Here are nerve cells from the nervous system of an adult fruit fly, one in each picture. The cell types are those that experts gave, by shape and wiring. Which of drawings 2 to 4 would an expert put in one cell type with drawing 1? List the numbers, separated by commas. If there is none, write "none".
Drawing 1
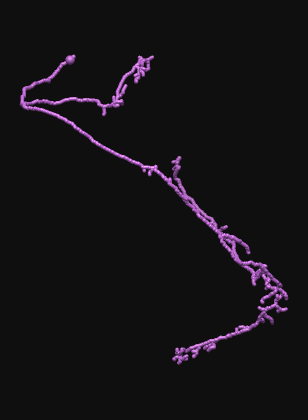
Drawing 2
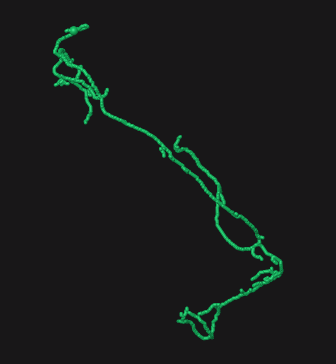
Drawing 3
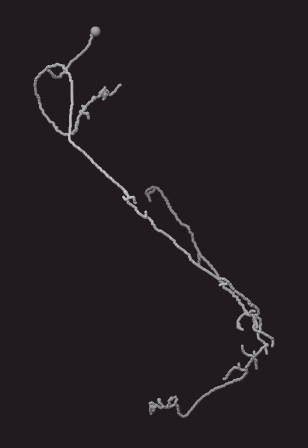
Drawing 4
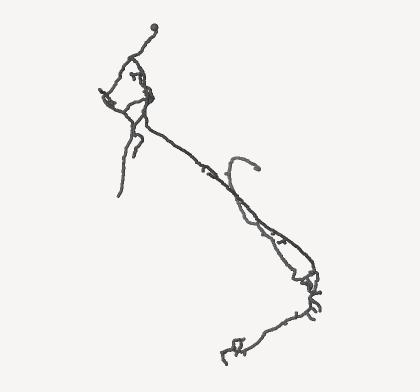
2, 3, 4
